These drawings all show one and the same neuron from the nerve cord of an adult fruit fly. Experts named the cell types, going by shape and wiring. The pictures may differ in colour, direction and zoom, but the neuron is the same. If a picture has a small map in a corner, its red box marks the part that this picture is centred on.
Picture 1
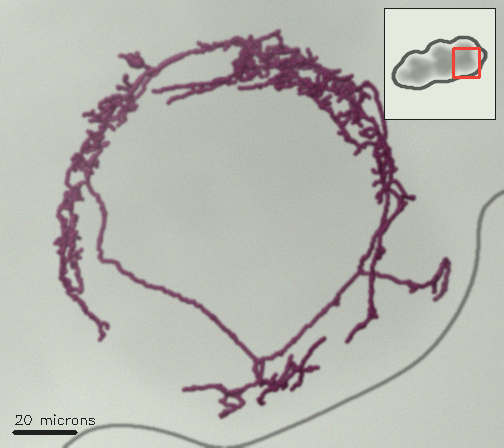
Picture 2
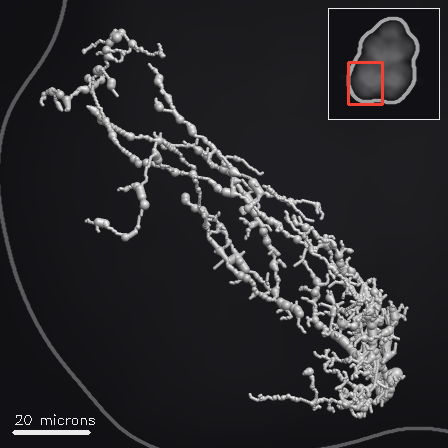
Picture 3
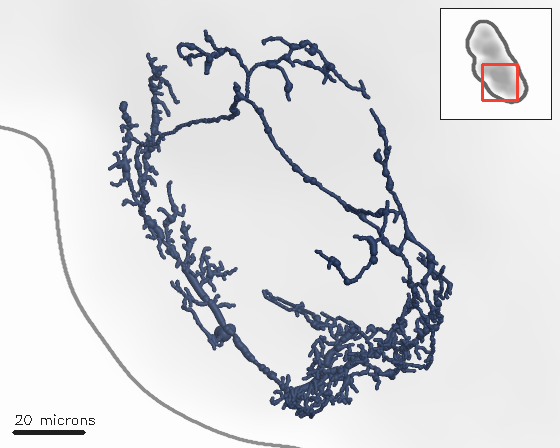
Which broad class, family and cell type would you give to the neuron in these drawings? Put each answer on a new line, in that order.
nerve-cord intrinsic neuron
hemilineage 04B
IN04B034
